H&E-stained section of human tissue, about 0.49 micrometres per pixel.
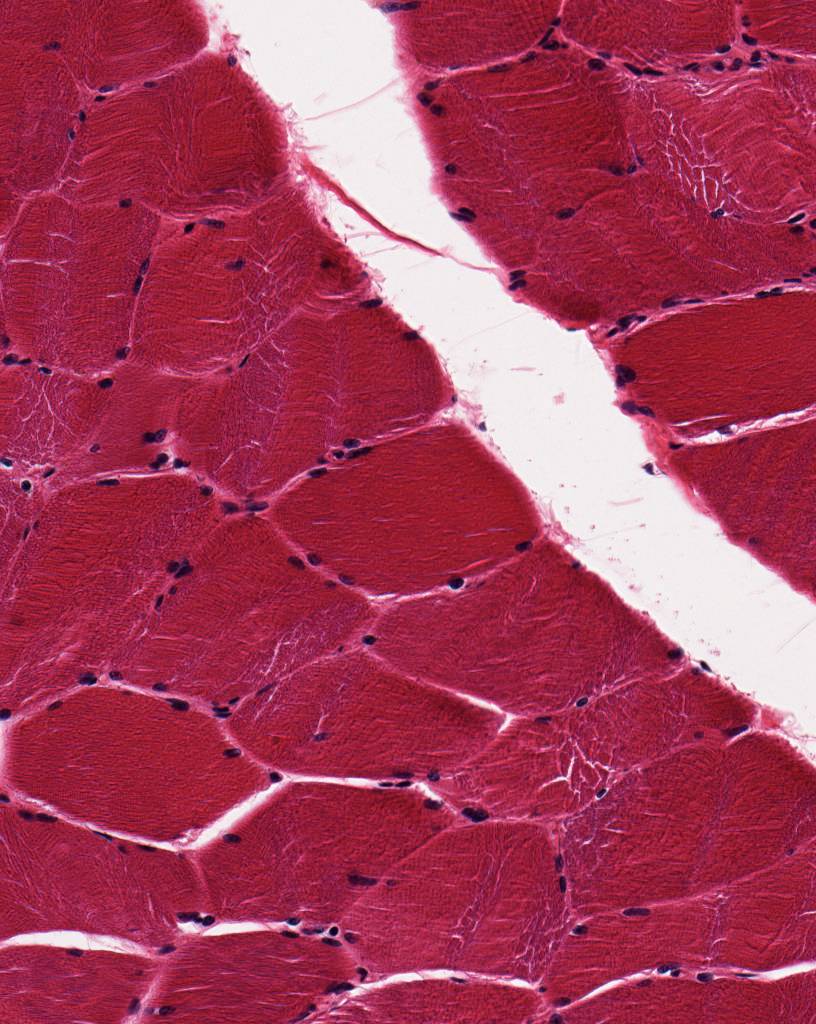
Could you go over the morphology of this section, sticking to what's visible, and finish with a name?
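First, position: the small dark nuclei lie at the fibre edges, not in the centres. Second, shape: these nuclei are flattened and elongated along the fibre borders. Third, staining: the fibre cytoplasm is a deep, fairly even red. Fourth, size: the fibres are broadly similar across the field. The tissue is skeletal muscle.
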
